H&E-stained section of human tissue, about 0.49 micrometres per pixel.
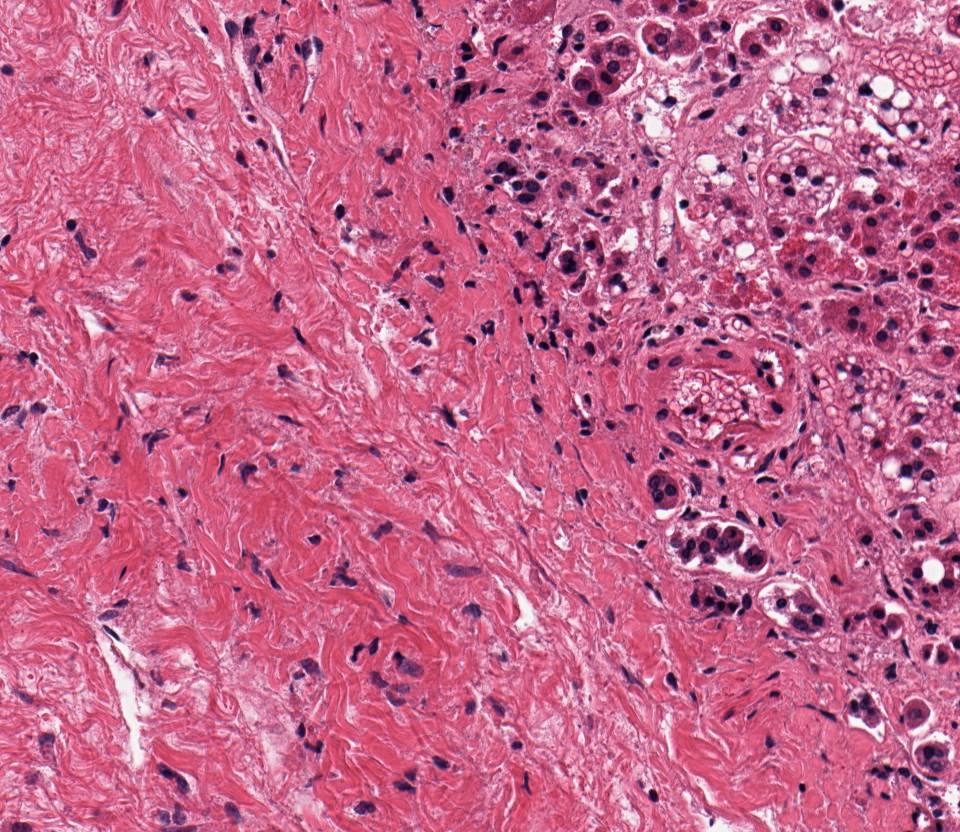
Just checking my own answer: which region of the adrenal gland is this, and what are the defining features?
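Answer: dense connective tissue, filling the left and central field. Check one: wavy, deeply eosinophilic collagen bundles with sparse, small, dark, mostly elongated nuclei.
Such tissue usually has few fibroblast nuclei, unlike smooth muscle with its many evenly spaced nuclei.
Also noted: at the upper right and right edge, cells lie in small rounded nests parted by thin fibrous strands.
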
